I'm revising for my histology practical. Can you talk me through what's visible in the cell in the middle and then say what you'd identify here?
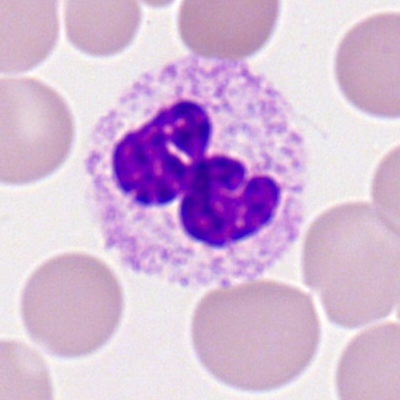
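Description: the cell outline is roughly round. Many small lilac-purple granules are scattered through the cytoplasm, yet the outline of the nucleus remains visible through them. No vacuoles are seen in the cytoplasm. Answer: segmented neutrophil.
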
